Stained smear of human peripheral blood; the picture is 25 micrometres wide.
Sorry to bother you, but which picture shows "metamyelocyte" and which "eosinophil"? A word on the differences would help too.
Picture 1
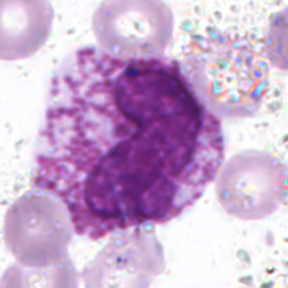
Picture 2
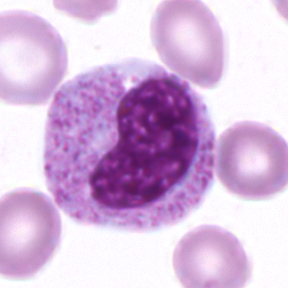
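In picture 1 is an eosinophil, and in picture 2 a metamyelocyte. The two nuclei differ in form: the eosinophil's has two lobes, upper and lower, joined by a narrowed part, while the metamyelocyte's is a single kidney-shaped mass, about 13 by 8 micrometres, indented on its left side.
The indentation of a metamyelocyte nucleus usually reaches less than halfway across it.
Neither nucleus shows nucleoli; in the metamyelocyte the chromatin is dark purple and coarsely clumped, with paler gaps between the clumps.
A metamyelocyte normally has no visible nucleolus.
The cytoplasm differs just as plainly: the eosinophil's is filled with coarse, round, reddish-purple granules, separate from one another and fairly even in size, whereas the metamyelocyte's is abundant and pale lilac.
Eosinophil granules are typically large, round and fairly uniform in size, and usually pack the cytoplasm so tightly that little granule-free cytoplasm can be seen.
The outlines differ too: the eosinophil is roughly round with a slightly uneven, granular edge, the metamyelocyte round and smooth without projections, with red cells around it but not overlapping it. Just beyond the eosinophil's upper right edge lies a patch of glittering, multicoloured debris.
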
